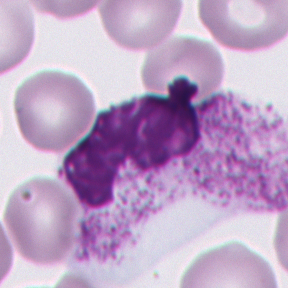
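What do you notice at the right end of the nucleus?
A small knob of nucleus jutting upward.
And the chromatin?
Dark purple and dense.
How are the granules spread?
Many fine purple ones are scattered through the cytoplasm, with fewer toward the bottom of the cell than to the right of the nucleus.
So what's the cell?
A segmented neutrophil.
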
